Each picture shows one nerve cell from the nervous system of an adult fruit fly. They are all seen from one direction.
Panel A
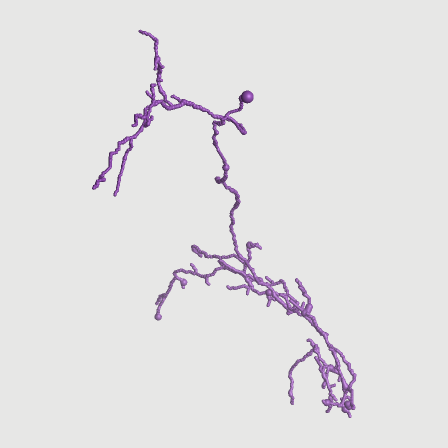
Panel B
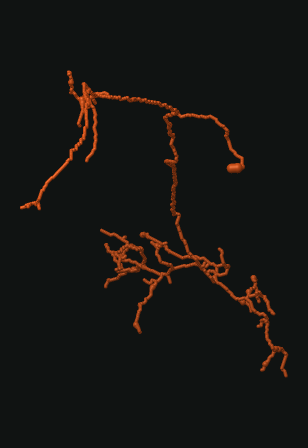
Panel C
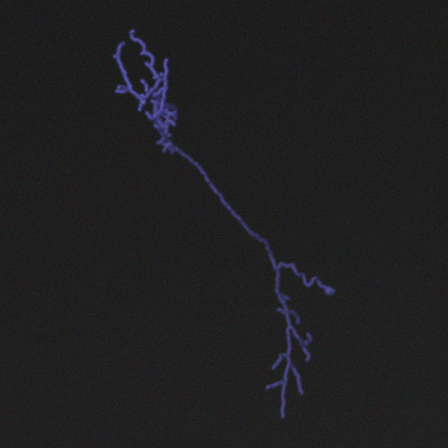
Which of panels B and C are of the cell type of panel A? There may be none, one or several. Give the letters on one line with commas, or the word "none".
B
